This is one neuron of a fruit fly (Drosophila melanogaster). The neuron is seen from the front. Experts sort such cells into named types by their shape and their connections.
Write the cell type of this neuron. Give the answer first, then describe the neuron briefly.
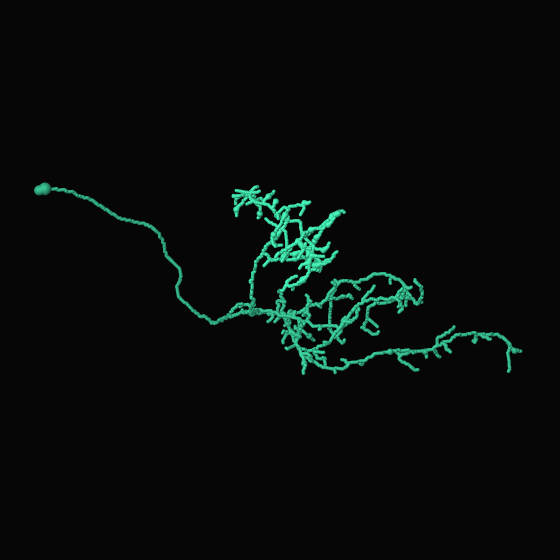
The cell type is AOTU061. It is a central-brain intrinsic neuron. The picture shows dozens of branch ends. As drawn here it is more than twice as wide as it is tall.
